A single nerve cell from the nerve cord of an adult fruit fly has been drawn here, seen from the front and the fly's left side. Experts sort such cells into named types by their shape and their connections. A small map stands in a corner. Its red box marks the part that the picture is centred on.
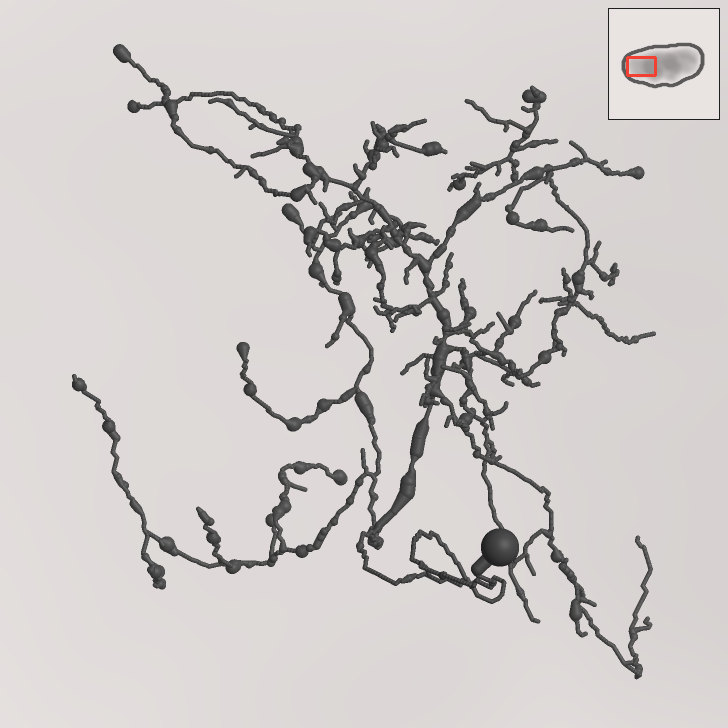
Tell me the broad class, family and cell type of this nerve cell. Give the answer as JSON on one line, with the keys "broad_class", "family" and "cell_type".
{"broad_class": "nerve-cord intrinsic neuron", "family": "hemilineage 14A", "cell_type": "IN14A066"}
